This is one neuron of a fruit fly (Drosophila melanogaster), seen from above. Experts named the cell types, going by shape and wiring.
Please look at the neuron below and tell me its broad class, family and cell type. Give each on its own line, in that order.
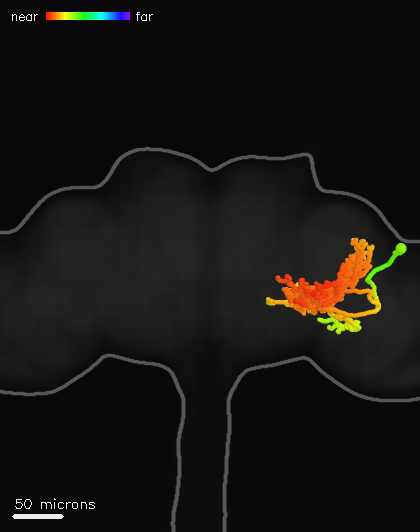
central-brain intrinsic neuron
hemilineage LHl3
SLP207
